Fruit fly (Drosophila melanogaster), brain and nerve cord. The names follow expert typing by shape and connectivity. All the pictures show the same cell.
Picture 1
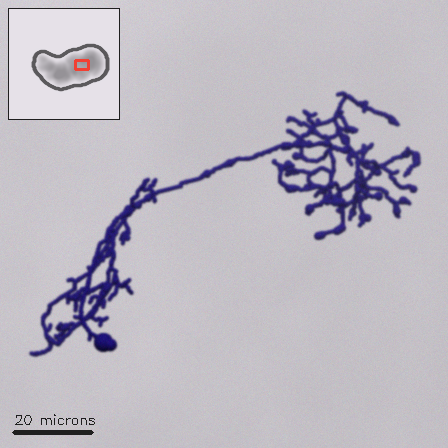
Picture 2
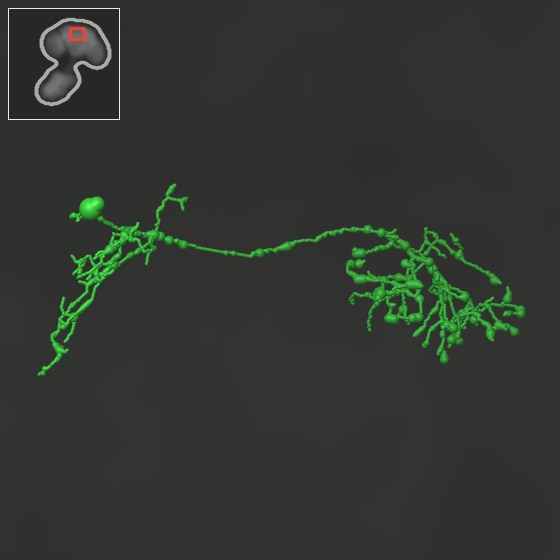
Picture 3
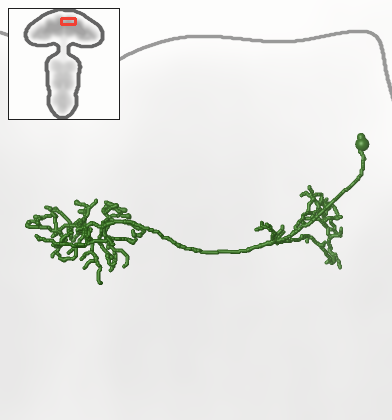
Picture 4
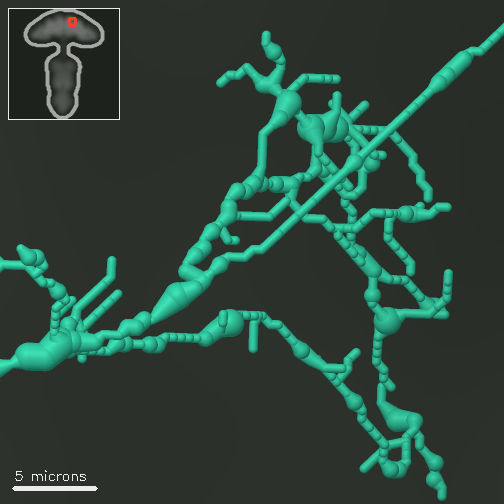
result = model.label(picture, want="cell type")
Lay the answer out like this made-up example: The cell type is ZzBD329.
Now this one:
The cell type is ER3a_c.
